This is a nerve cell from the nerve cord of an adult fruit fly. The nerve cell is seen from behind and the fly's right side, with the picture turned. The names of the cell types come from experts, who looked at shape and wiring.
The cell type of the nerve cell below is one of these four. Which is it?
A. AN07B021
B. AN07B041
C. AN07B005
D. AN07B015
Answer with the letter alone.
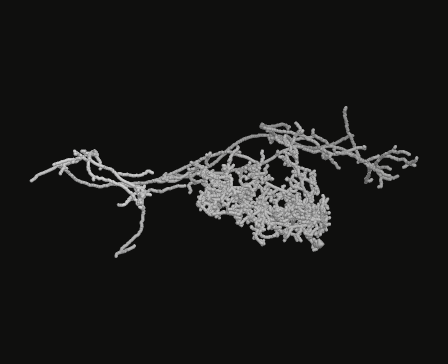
C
